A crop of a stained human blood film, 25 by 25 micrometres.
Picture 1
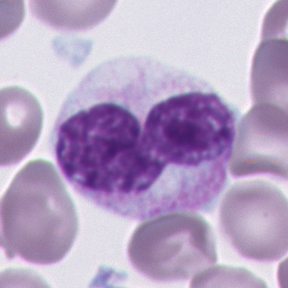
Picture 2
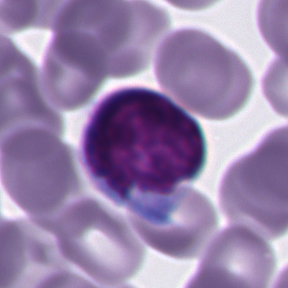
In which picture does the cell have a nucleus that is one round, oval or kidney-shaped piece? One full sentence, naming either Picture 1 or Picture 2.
An undivided, compact round, oval or kidney-shaped nucleus is found in the cell of picture 2.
